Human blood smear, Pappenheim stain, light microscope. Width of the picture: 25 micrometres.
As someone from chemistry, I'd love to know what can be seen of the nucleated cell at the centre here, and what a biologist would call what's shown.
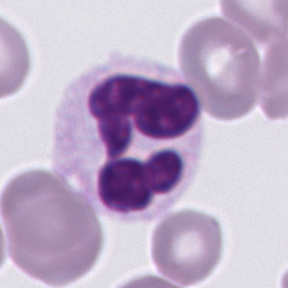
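Start with the outline: it's roughly round and smooth. Now look at the nucleus and count its parts; you'll find more than two separate lobes. In the cytoplasm you can pick out fine, faint pinkish granules, and notice that there are no vacuoles. This is a segmented neutrophil.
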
